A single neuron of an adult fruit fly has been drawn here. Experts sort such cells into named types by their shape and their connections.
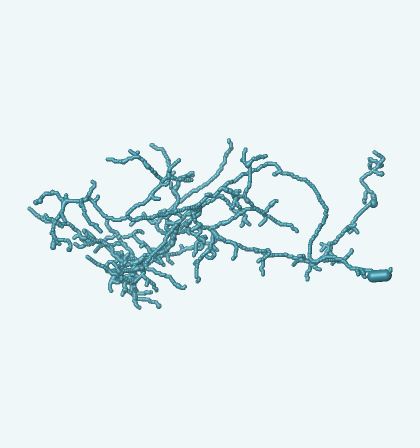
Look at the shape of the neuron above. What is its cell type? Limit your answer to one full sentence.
By type, the neuron is IN21A047_f.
